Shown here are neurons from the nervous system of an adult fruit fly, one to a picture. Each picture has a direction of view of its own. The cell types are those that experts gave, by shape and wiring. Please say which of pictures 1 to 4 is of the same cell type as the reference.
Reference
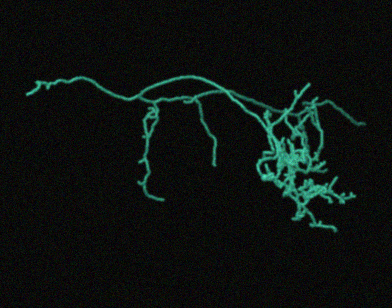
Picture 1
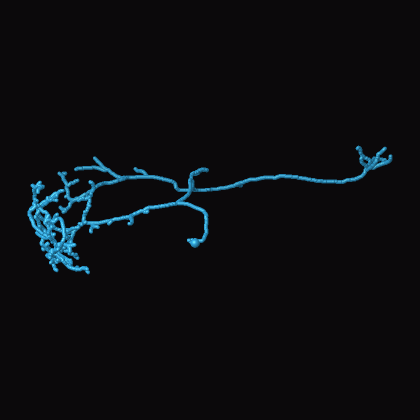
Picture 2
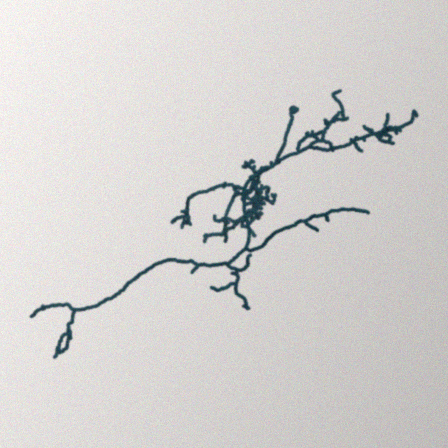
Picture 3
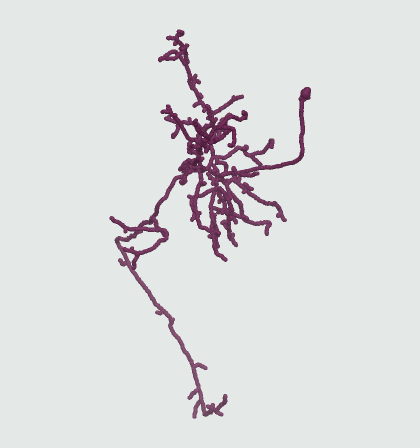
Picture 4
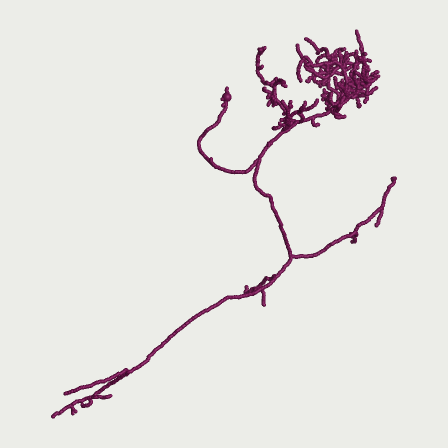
2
